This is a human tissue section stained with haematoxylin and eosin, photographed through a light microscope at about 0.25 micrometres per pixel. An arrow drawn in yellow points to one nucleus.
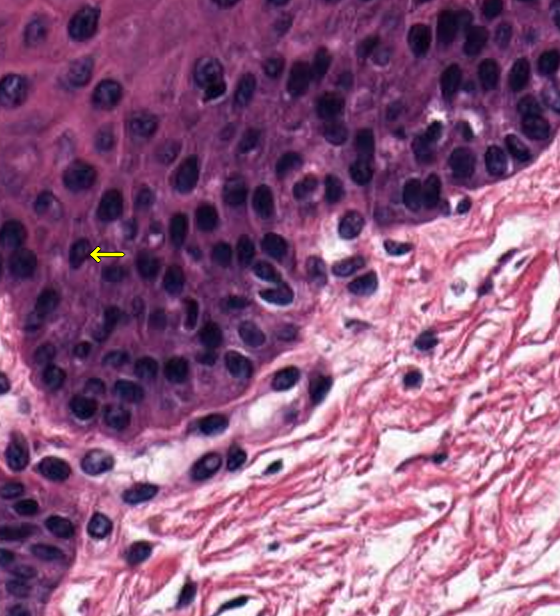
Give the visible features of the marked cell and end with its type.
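The nucleus is oval, dark and fairly evenly stained, with a smooth outline. A narrow rim of pink-purple cytoplasm surrounds the nucleus, and the cell's own border is faint and hard to trace. The cell sits in a crowded sheet of cells with closely spaced nuclei, a few cell layers above the boundary with the pale pink fibrous tissue below. The marked nucleus belongs to a squamous epithelial cell.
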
